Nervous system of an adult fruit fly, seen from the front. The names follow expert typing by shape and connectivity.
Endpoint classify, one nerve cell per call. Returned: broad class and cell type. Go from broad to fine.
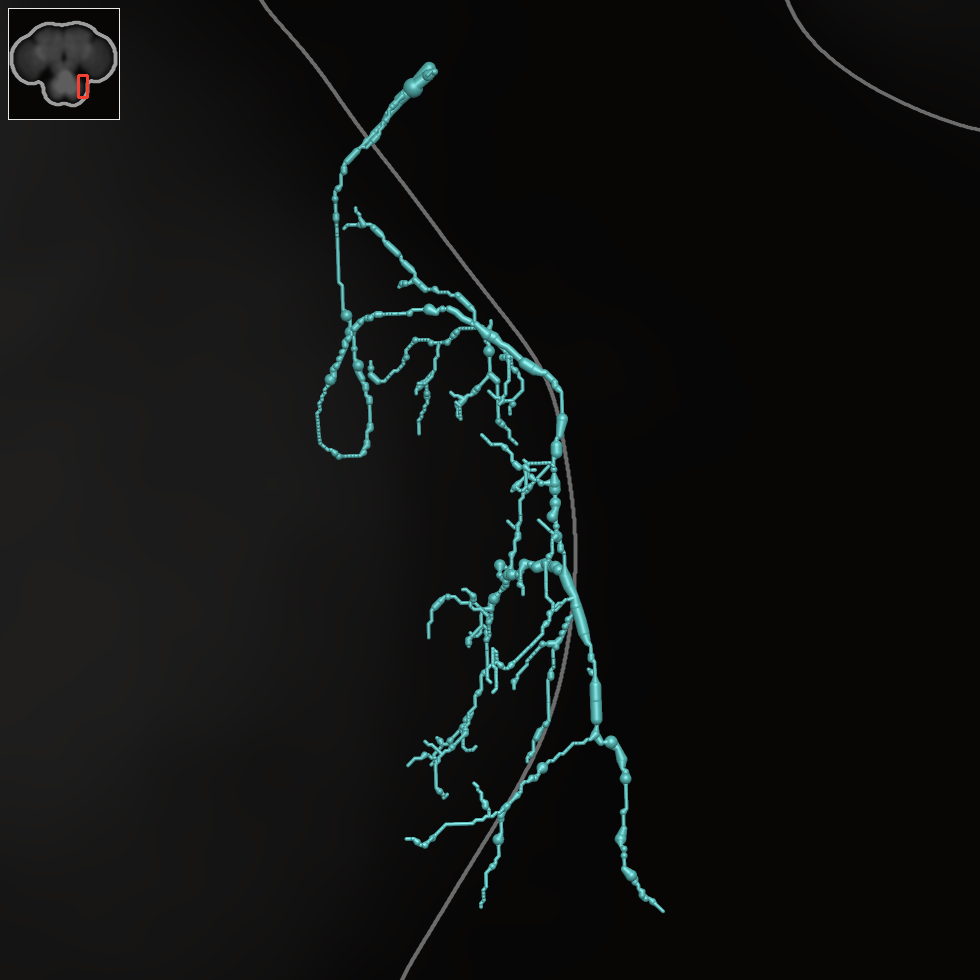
motor neuron of the nerve cord; Tr flexor MN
